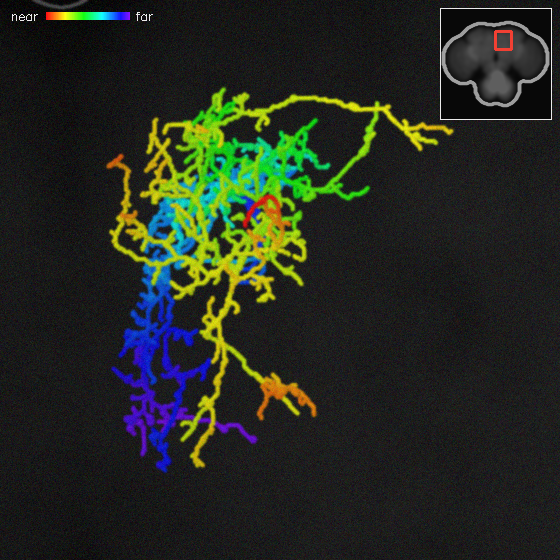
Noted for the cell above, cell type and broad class: ATL022; central-brain intrinsic neuron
